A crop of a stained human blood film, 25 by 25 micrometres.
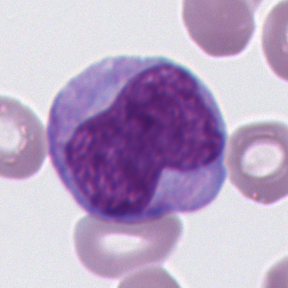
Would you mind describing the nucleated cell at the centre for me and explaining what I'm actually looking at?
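Measuring about 16 micrometres across, the cell has a nucleus that fills about 60% of its area. The nucleus is notched on two opposite sides, which gives it a waisted, folded shape. Its chromatin is fine and lacy rather than coarsely clumped. The cytoplasm is pale greyish-blue and lies mostly at the upper left and lower right of the nucleus. This is an atypical promyelocyte.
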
